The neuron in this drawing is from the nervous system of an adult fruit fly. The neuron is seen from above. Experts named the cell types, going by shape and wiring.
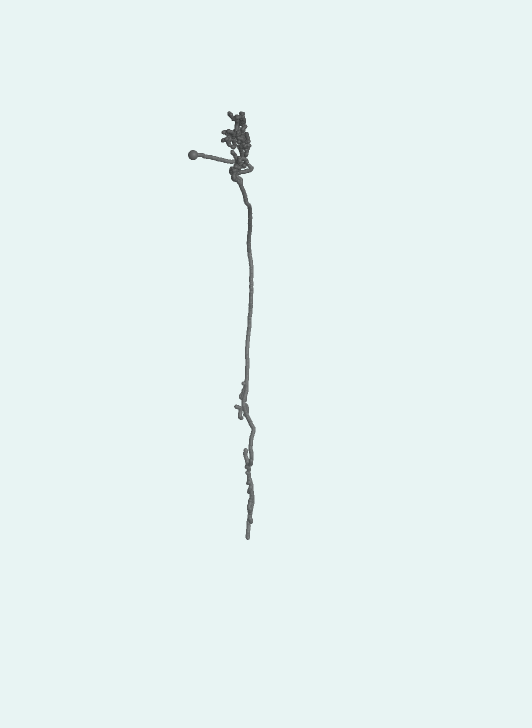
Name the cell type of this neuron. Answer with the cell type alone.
DNg01_a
